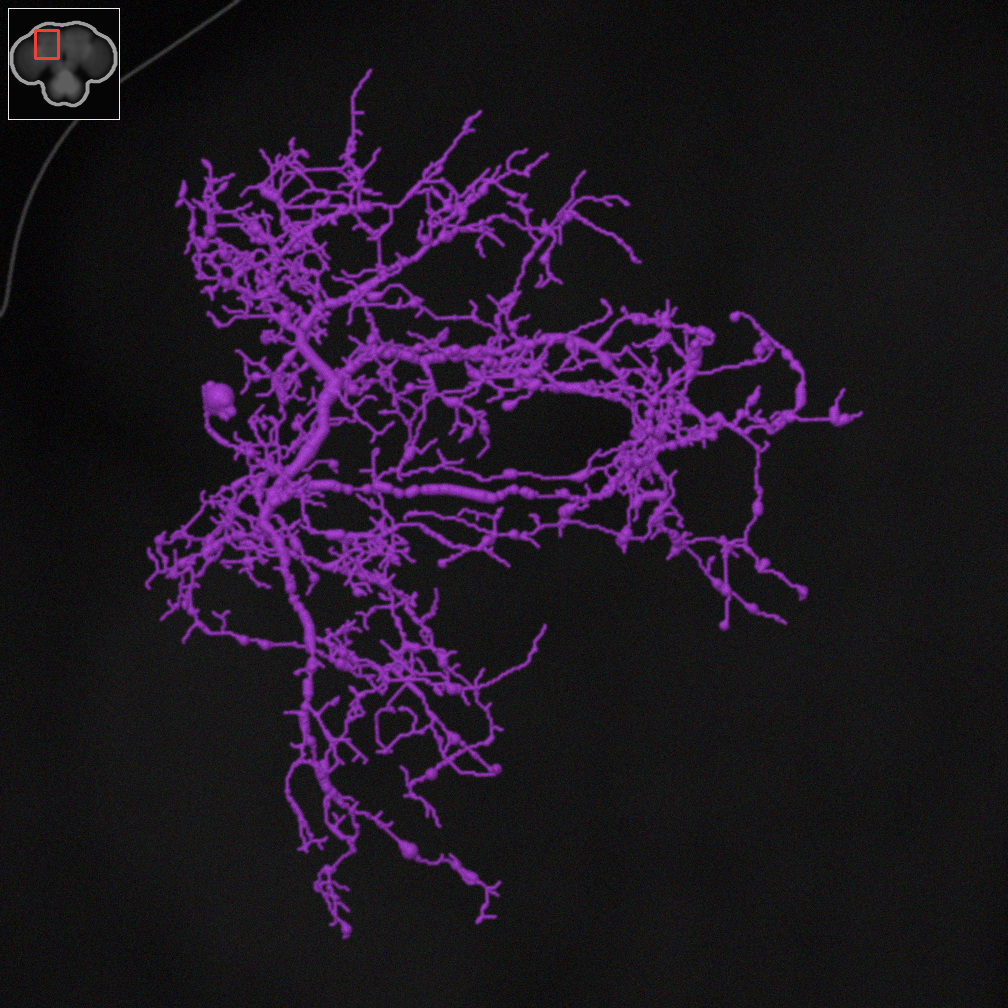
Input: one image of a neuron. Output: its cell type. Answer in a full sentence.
The cell type is CL092.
